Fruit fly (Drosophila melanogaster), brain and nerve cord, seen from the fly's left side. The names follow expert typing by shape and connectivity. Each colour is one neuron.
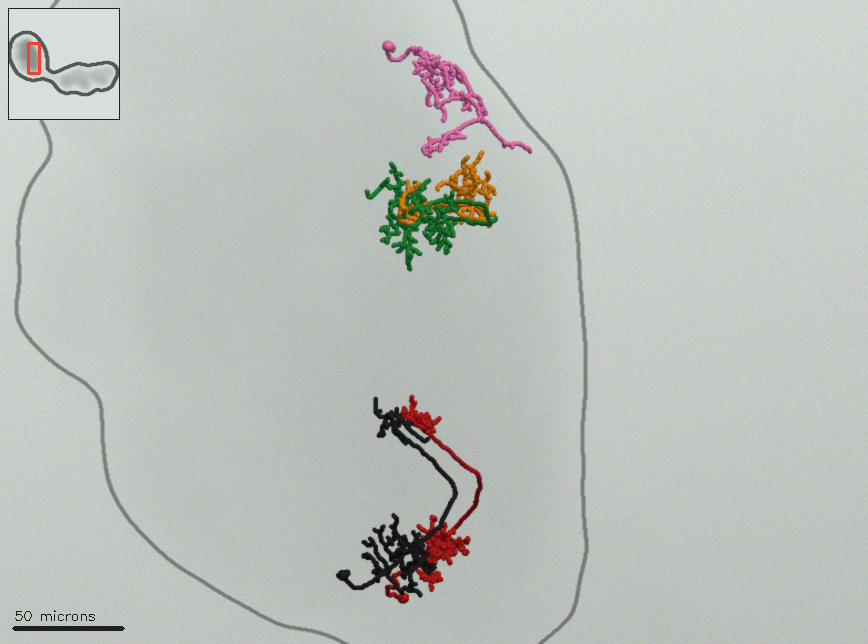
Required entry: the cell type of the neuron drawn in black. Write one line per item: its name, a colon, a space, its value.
cell type: Tm36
